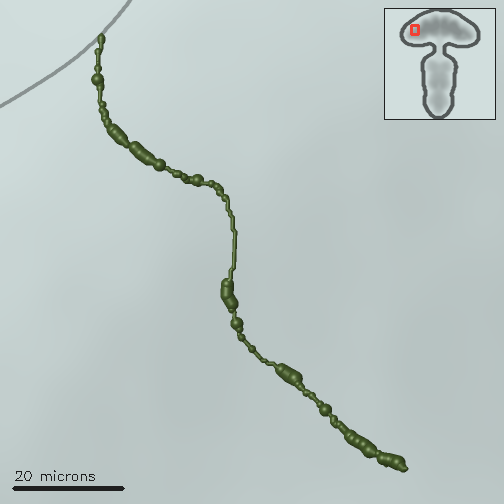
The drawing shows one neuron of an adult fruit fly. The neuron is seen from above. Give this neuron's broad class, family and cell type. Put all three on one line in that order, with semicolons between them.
photoreceptor or other optic-lobe sensory neuron; class visual; R7p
